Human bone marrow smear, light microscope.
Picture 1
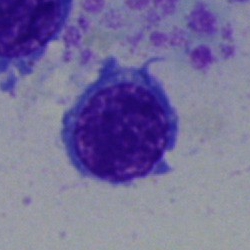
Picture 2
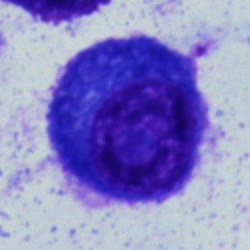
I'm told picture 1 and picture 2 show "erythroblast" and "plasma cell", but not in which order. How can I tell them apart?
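Picture 2 contains the plasma cell, leaving the erythroblast in picture 1. Both cells have deep blue cytoplasm; in the erythroblast it forms only a thin rim around the nucleus, and no granules are seen in it.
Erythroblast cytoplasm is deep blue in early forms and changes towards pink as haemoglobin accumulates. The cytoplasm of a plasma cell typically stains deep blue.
The nuclei differ: the erythroblast's chromatin is dark purple with many small pale spots scattered through it, while the plasma cell's nucleus has a darker purple rim around a paler centre and sits off-centre, toward the lower right of the cell.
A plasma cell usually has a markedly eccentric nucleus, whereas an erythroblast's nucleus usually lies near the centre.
In outline, the erythroblast is roughly round but uneven and bumpy, with small irregular cytoplasmic projections on its upper edge, among them a thin curved tag at the top right. The plasma cell is round overall, its margin slightly irregular and fuzzy. Each picture shows part of another cell at the top left corner: a nucleated one in picture 1, and in picture 2 one that does not touch the plasma cell.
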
